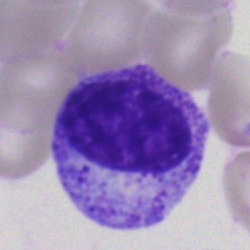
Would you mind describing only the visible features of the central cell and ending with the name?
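Looking first at the nucleus, it lies toward the top of the cell, so most of the cytoplasm ends up beneath it. Its chromatin is dark purple and coarsely clumped, and I can make out small paler patches between the clumps. The cytoplasm has a pale lilac-grey tone, with dark purple granules scattered through it and along the cell border. This is a myelocyte.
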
